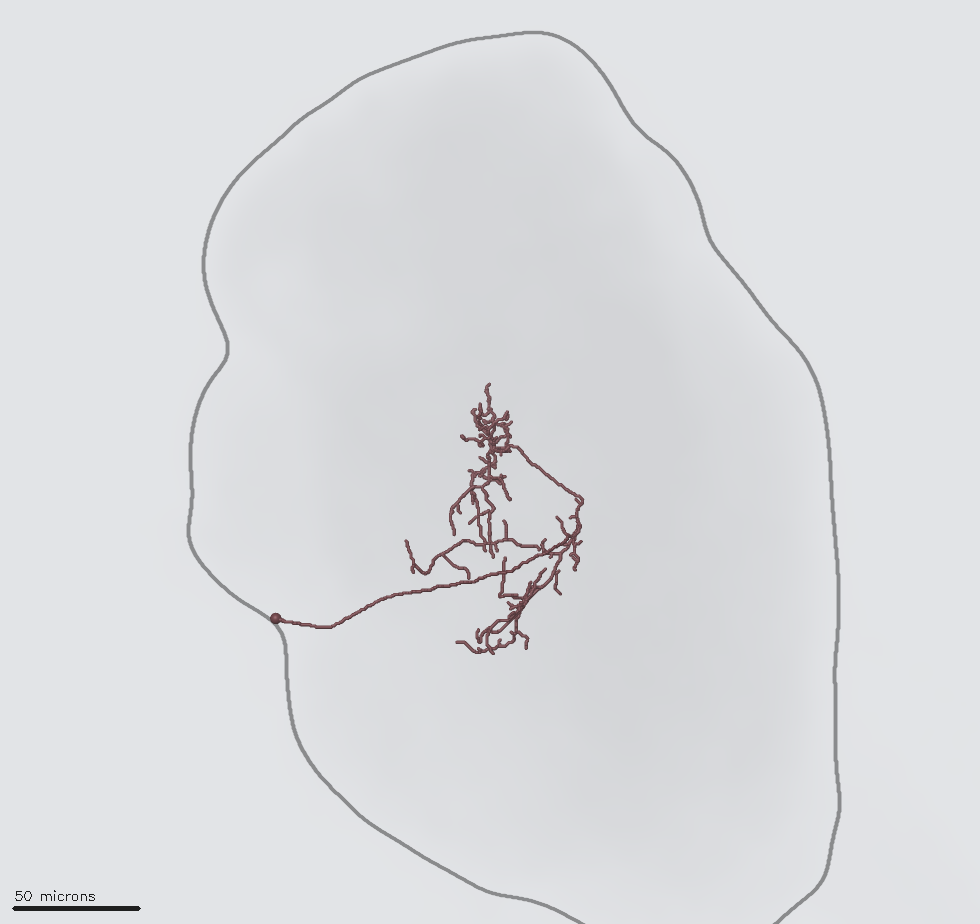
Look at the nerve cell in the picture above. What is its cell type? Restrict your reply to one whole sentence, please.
This neuron is an instance of the cell type VES024_b.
